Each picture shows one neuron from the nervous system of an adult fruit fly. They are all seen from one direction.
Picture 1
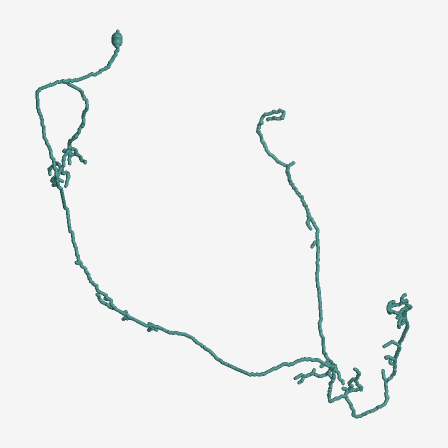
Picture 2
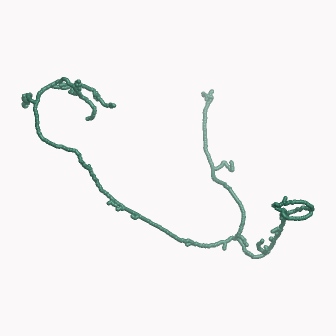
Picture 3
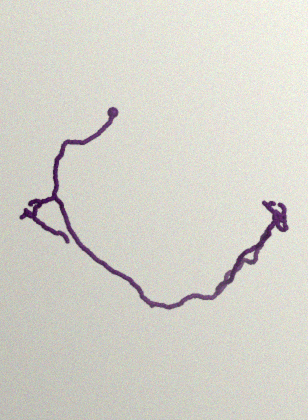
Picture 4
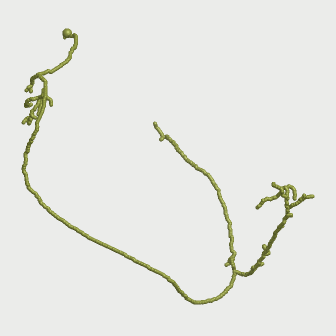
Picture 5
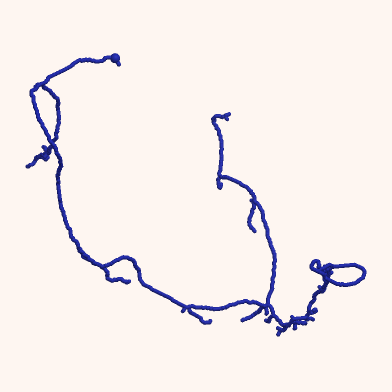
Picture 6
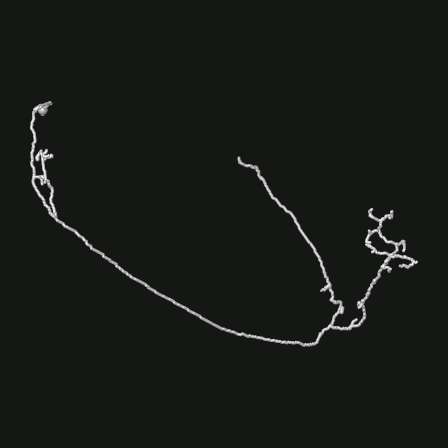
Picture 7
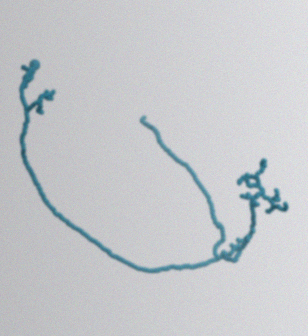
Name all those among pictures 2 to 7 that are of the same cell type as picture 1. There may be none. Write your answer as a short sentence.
Picture 2 and picture 5 are of the same cell type.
